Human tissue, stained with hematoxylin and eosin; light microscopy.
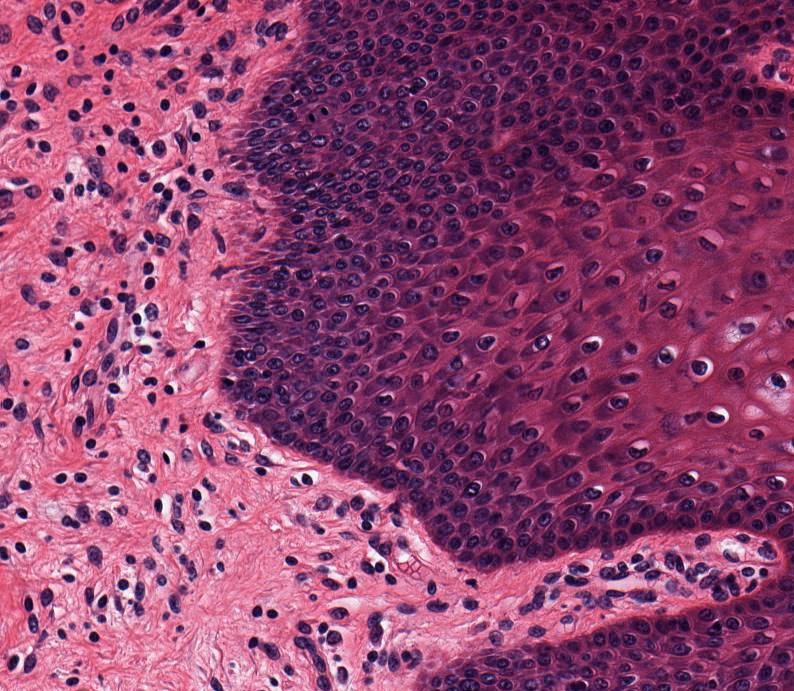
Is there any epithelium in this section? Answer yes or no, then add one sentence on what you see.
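Yes. Stratified squamous epithelium fills the right and upper part of the field, with stroma on the left.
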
